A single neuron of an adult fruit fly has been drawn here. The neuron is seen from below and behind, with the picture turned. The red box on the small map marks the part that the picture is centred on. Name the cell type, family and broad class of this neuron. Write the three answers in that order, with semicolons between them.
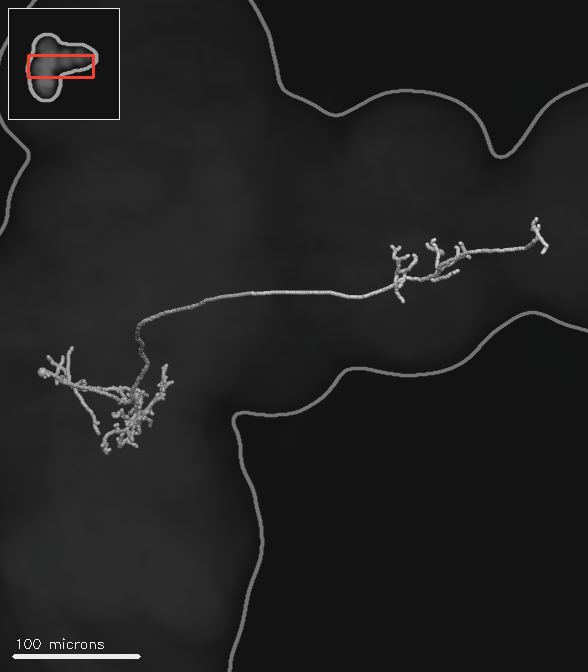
DNg02_c; hemilineage LB12; descending neuron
